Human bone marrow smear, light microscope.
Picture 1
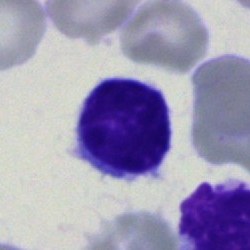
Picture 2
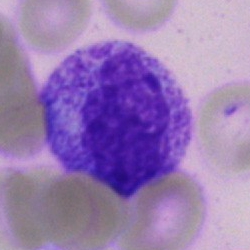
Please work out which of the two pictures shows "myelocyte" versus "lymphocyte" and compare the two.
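Picture 1: lymphocyte. Picture 2: myelocyte. Outlines: both roughly round; lymphocyte with small ragged projections along its lower edge. Nucleus: almost the whole cell in the lymphocyte; most of the cell in the myelocyte, set toward the right side. Chromatin: dark purple in both, dense in the lymphocyte, coarsely clumped in the myelocyte.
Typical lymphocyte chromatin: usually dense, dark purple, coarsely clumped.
Cytoplasm: lymphocyte, thin pale blue rim mainly along the lower left edge, no granules; myelocyte, widest rim on the left, paler, lilac-blue, many dark purple granules scattered through it.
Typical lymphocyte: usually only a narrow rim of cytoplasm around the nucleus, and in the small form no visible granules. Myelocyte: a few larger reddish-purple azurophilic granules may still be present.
Red cells press against the myelocyte's lower edge.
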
